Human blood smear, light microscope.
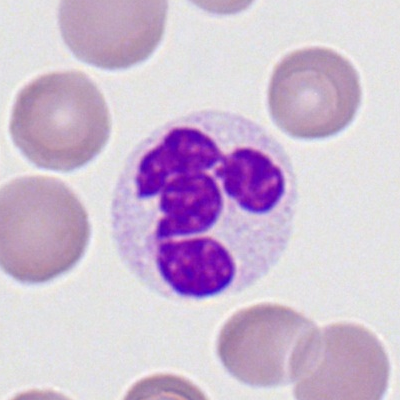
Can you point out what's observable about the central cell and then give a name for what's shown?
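Start with the nucleus: you can see it is divided into several separate lobes. Its chromatin is dense, dark purple and coarsely clumped. Next, look at the cytoplasm, which is pale pinkish-lilac and holds fine, faint lilac granules. What you have here is a segmented neutrophil.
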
